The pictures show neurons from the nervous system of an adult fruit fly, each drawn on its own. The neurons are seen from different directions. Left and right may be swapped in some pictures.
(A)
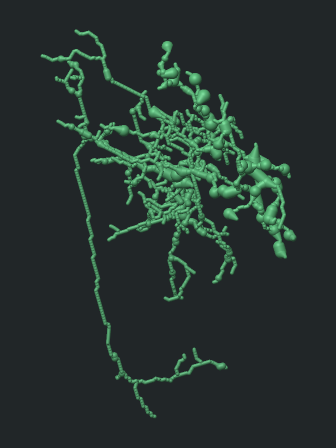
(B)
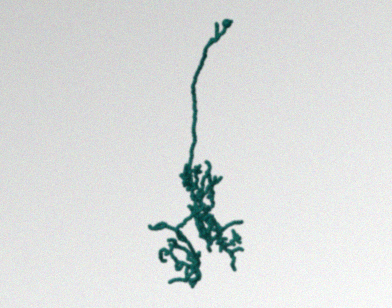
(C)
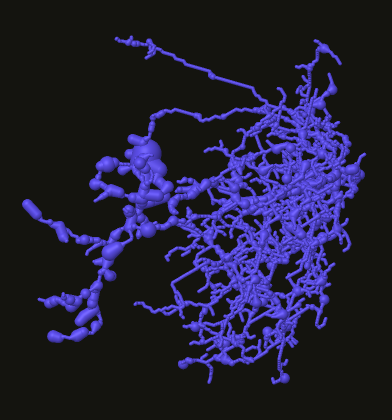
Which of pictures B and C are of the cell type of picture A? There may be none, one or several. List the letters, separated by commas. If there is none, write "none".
B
